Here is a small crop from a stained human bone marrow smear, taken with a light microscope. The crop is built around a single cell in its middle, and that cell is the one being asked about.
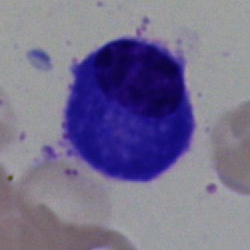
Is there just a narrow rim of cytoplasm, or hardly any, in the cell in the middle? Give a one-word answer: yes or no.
No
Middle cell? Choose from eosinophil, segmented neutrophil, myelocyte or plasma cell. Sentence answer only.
Of the cells in this crop, the central one is a plasma cell.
